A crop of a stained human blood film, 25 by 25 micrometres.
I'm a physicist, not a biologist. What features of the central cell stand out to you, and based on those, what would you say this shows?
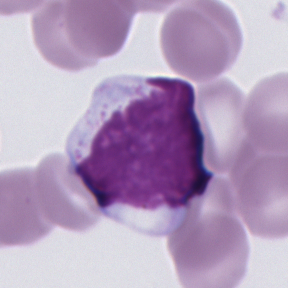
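In this cell the outline is angular, its sides fairly straight rather than forming a smooth circle. The nucleus lies toward the right, so the cytoplasm is widest at the upper left, where a few small pinkish-red granules are scattered. No distinct nucleolus is visible. The cell is a large granular lymphocyte.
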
